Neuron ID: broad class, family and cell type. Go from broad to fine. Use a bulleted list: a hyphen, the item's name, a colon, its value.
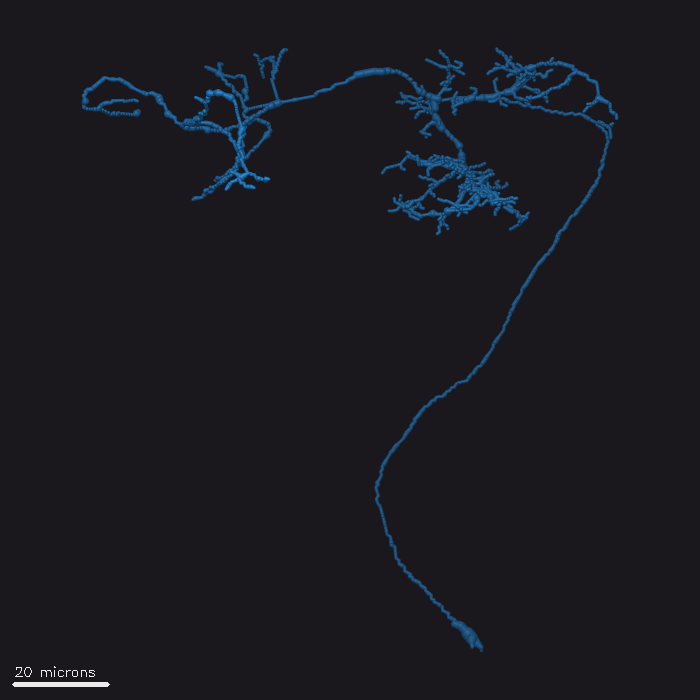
- broad class: nerve-cord intrinsic neuron
- family: hemilineage 06A
- cell type: IN06A096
